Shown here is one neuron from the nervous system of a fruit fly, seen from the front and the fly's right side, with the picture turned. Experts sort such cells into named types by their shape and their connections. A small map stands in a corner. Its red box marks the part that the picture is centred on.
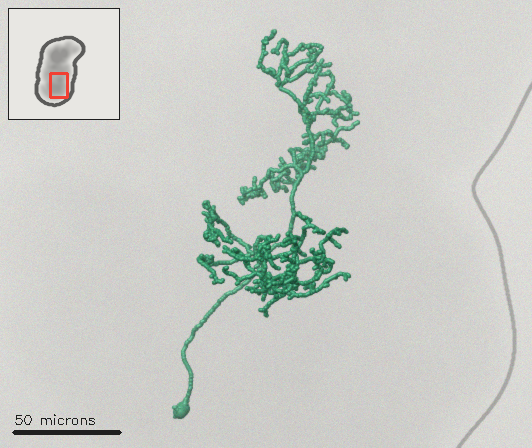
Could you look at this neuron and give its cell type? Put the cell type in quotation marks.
"FB4P_c"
